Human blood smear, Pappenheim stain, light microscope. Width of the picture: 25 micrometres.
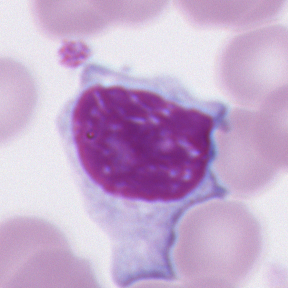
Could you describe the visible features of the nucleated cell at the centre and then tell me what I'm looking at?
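A single broad oval without lobes forms the nucleus, about 13 by 10 micrometres. Its chromatin is dense dark purple, crossed by a few thin pale streaks. Abundant pale greyish blue cytoplasm lies mostly below the nucleus. The cell is a typical lymphocyte.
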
